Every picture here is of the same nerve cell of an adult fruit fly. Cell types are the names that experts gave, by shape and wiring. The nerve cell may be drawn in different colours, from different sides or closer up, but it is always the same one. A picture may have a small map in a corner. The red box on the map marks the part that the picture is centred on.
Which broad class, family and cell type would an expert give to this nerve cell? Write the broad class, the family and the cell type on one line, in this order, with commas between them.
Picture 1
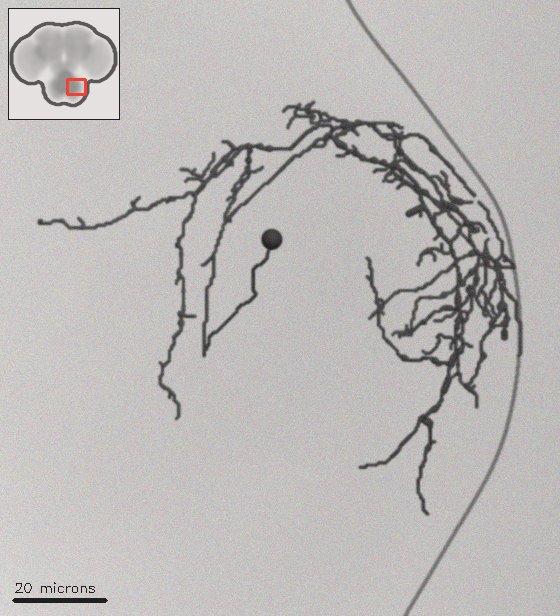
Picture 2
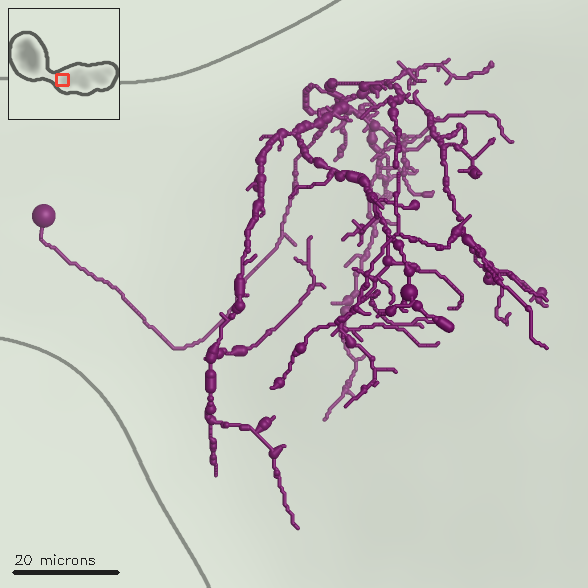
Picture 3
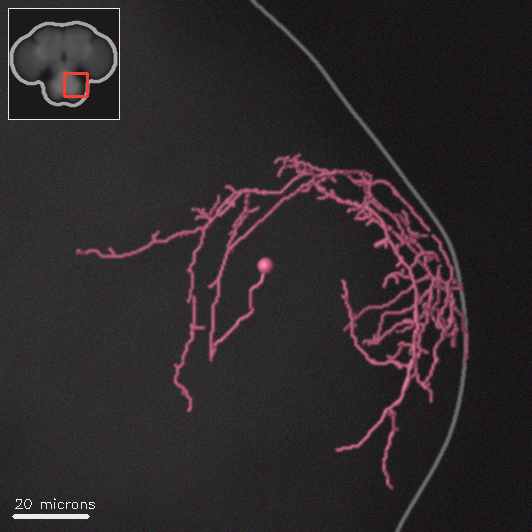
nerve-cord intrinsic neuron, hemilineage 08A, IN08A030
